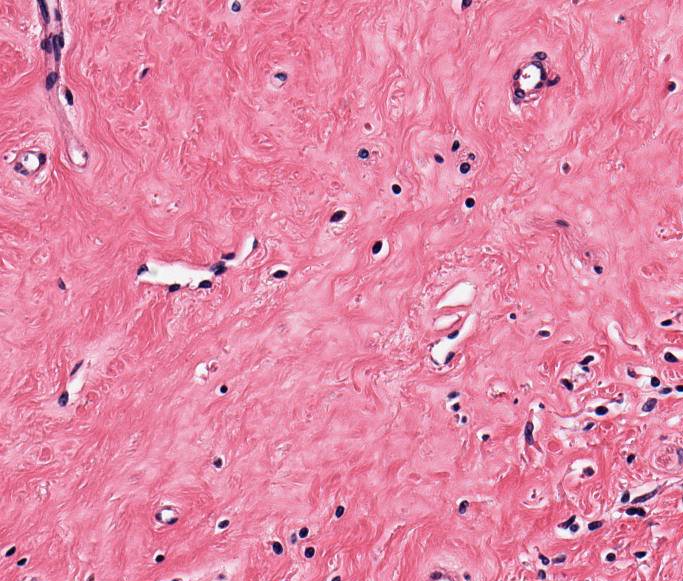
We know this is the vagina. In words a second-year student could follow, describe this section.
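The field is almost entirely occupied by dense pink fibrous stroma. Its collagen fibres are wavy and interlace in haphazard directions. Cells are sparse, with small dark nuclei widely scattered through the collagen, although the lower right corner is more cellular than the remainder of the field.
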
